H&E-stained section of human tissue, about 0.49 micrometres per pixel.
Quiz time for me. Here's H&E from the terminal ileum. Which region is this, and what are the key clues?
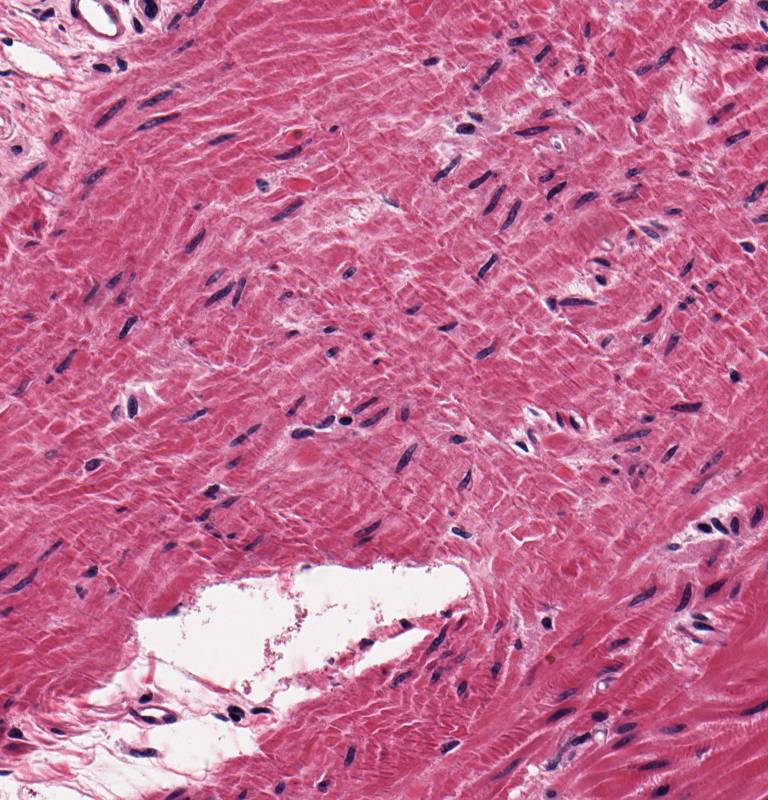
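Smooth muscle. Deciding features: densely packed eosinophilic fibres fill almost the whole field, with dark blue, elongated, spindle-shaped nuclei lying singly within them.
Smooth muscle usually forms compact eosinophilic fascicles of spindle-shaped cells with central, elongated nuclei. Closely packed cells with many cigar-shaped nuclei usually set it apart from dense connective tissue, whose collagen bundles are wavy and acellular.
No fat cells, epithelium or glands in the field.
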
